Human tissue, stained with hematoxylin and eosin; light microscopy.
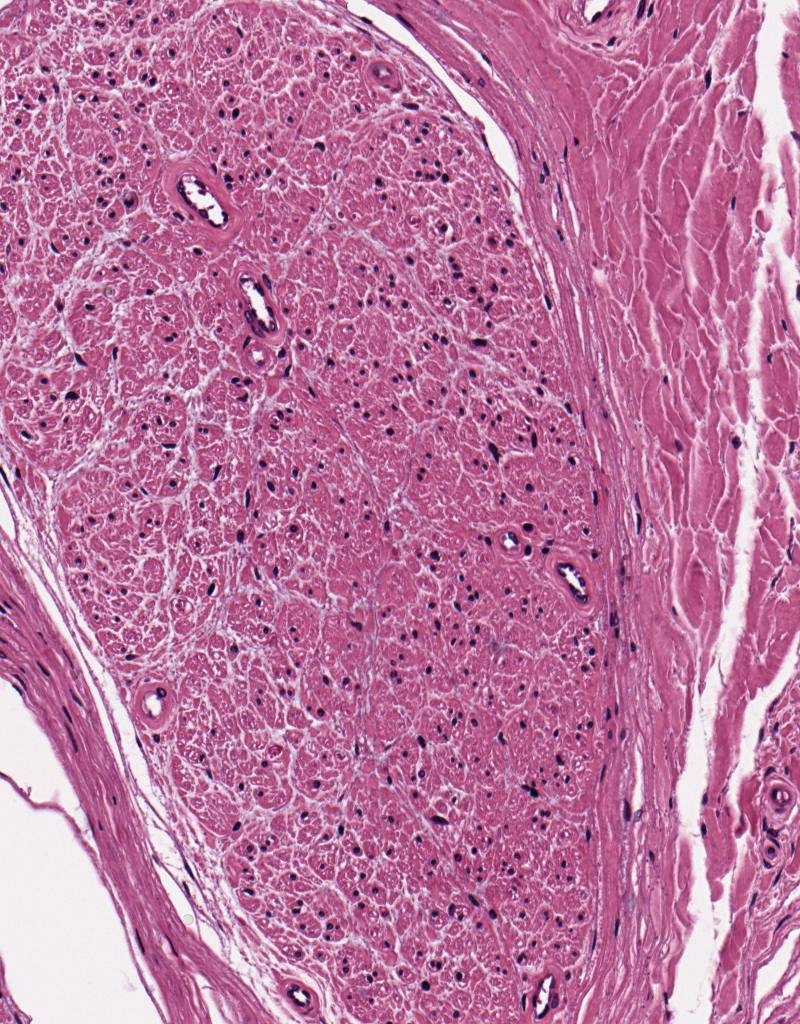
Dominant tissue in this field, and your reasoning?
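Nerve fascicle is the answer here. Filling the left and centre, the large oval bundle is wrapped in a thin sheath of flattened concentric layers, its spindle-shaped nuclei parallel to the edge.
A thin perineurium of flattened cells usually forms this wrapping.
Inside, cross-cut fibres show as many small rounded pale pink profiles among small dark oval nuclei scattered fairly evenly.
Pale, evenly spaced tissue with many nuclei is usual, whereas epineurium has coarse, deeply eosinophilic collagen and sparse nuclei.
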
